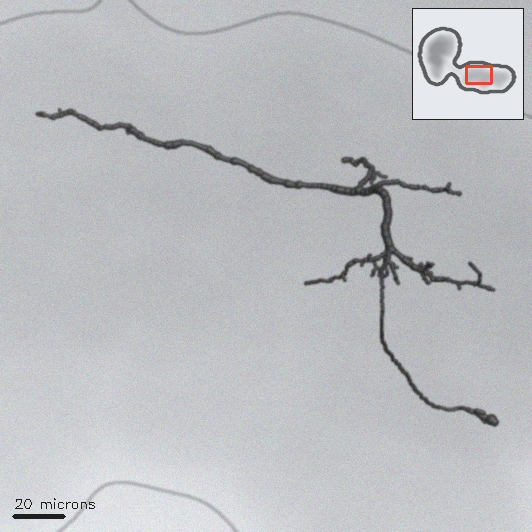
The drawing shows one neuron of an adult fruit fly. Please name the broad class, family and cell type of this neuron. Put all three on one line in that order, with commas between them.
nerve-cord intrinsic neuron, hemilineage 06A, IN06A011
